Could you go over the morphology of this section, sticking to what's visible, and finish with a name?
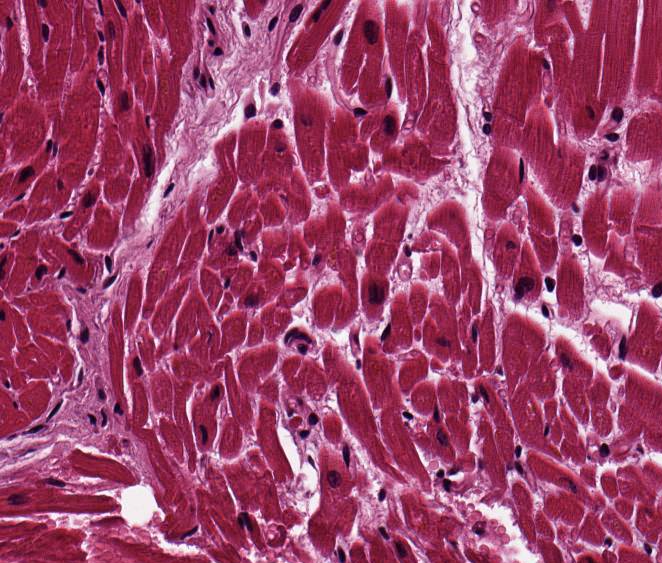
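Muscle fibres grouped in bundles make up almost the entire field, cut in different planes: some lengthwise, many obliquely. Many fibres branch and join neighbouring fibres. Narrow white clefts, consistent with shrinkage during processing, separate many fibres. This section shows the left ventricle of the heart.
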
